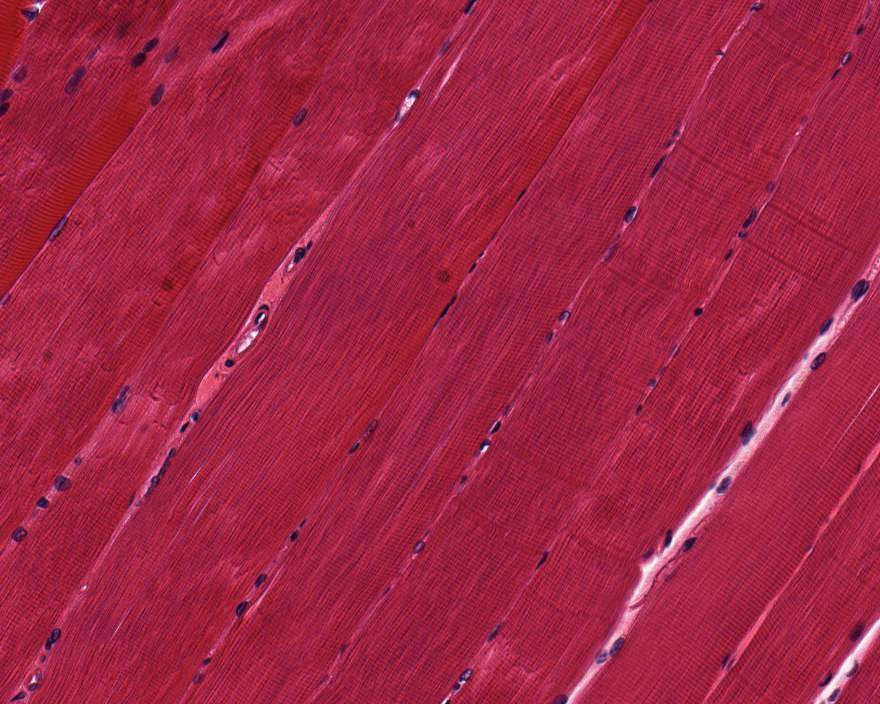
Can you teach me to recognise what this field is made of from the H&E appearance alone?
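Answer: skeletal muscle. First, the fibres are straight, wide and unbranched, with fine regular transverse cross-striations along their length. Second, their nuclei lie at the fibre edges, not centrally.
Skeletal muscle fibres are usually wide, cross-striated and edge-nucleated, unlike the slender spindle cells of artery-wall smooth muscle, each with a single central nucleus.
Third, only thin connective tissue strands lie between neighbouring fibres.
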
